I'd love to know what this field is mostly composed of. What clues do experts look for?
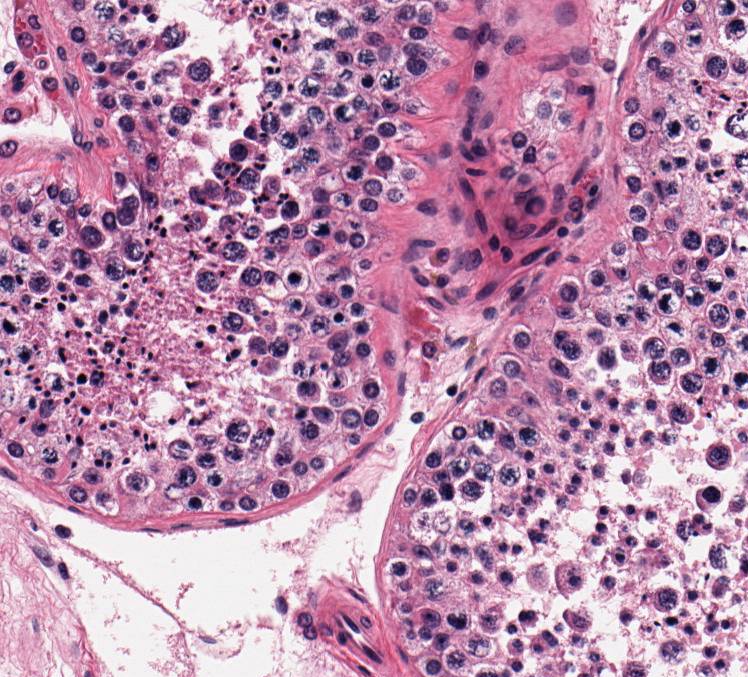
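Each of the two large rounded profiles at left and right is a seminiferous tubule. Many layers of rounded cells fill both, leaving no wide open central lumen.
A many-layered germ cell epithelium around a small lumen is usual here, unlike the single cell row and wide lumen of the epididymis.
Many large round cells have coarse, dark, clumped chromatin.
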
